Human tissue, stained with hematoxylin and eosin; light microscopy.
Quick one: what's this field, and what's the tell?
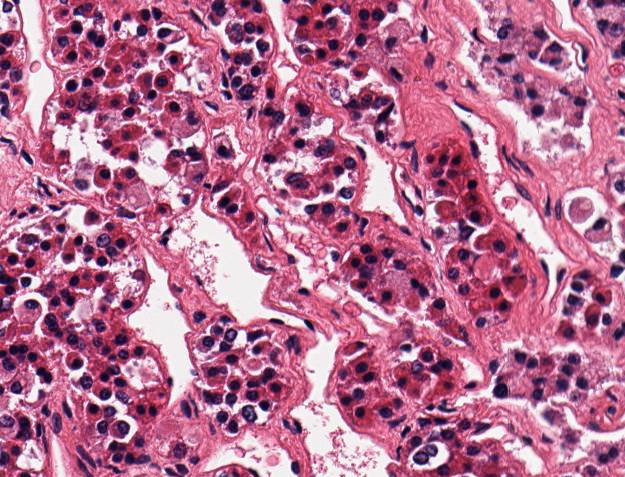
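The main tissue present is the pars distalis of the pituitary. Cells pack rounded to elongated compartments and have round, darkly stained nuclei, while thin pink fibrous septa divide the compartments.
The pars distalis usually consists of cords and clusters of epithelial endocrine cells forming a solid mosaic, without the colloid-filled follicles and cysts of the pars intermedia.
The cell-packed compartments agree with those clusters. Flattened, spindle-shaped nuclei lie along the septa, and clear, empty spaces separate the compartments, the largest left of the centre.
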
